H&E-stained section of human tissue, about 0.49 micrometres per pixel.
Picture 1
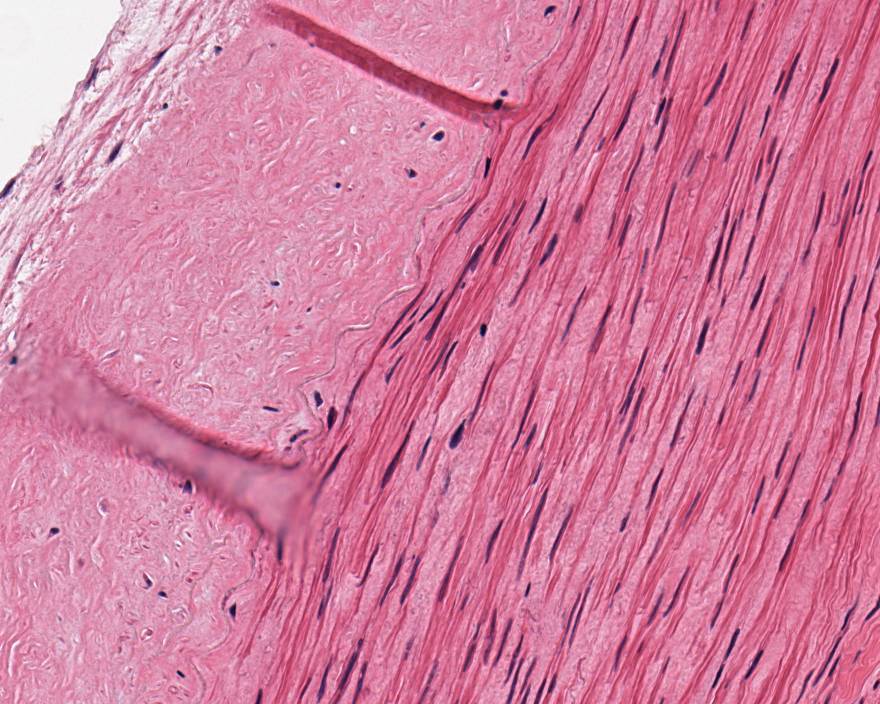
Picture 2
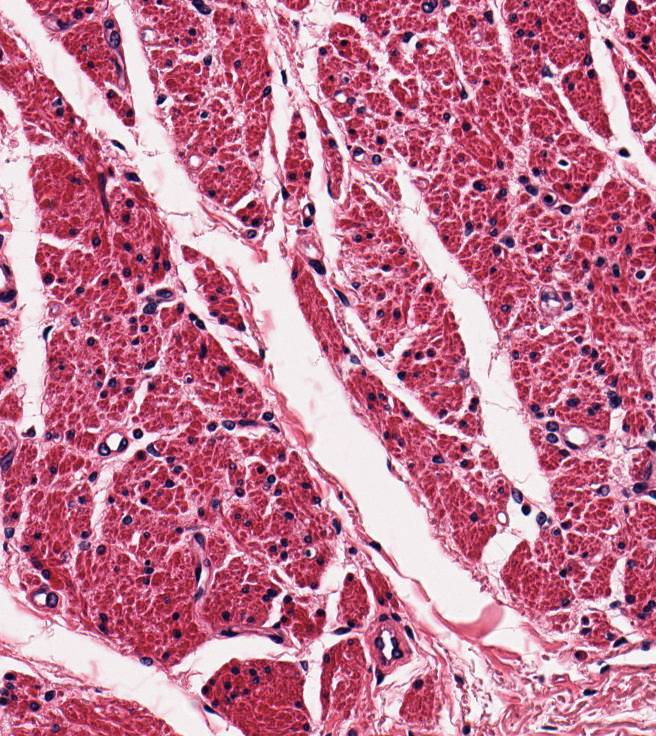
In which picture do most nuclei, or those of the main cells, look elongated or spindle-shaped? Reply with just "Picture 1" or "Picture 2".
Picture 1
